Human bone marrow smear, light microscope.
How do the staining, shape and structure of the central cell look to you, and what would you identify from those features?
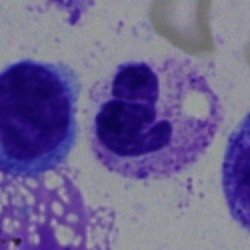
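Checking the outline: it is roughly round, with a slightly irregular edge. The nucleus lies toward the left side, leaving more cytoplasm on the right. No nucleoli are visible. One round clear vacuole lies in the upper right part of the cytoplasm. This is a segmented neutrophil.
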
